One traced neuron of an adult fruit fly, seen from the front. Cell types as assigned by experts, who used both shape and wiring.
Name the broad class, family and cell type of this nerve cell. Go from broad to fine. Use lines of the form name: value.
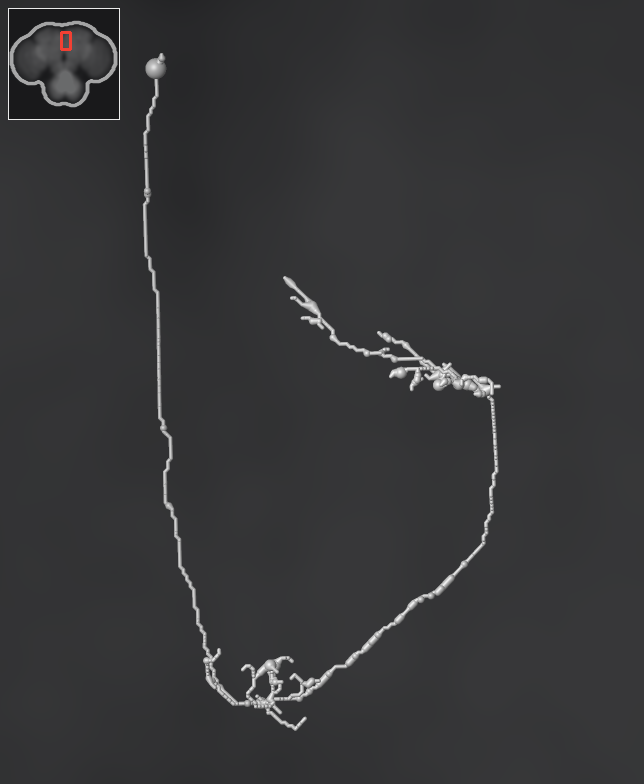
broad class: central-brain intrinsic neuron
family: class CX
cell type: vDeltaA_b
